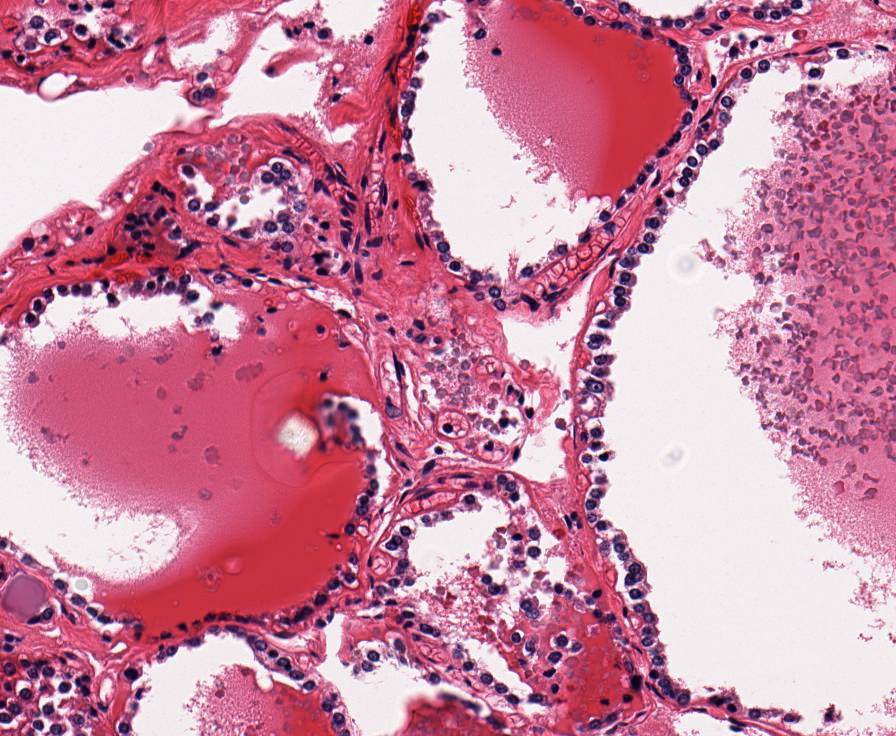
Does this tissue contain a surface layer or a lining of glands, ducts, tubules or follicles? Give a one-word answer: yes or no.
Yes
